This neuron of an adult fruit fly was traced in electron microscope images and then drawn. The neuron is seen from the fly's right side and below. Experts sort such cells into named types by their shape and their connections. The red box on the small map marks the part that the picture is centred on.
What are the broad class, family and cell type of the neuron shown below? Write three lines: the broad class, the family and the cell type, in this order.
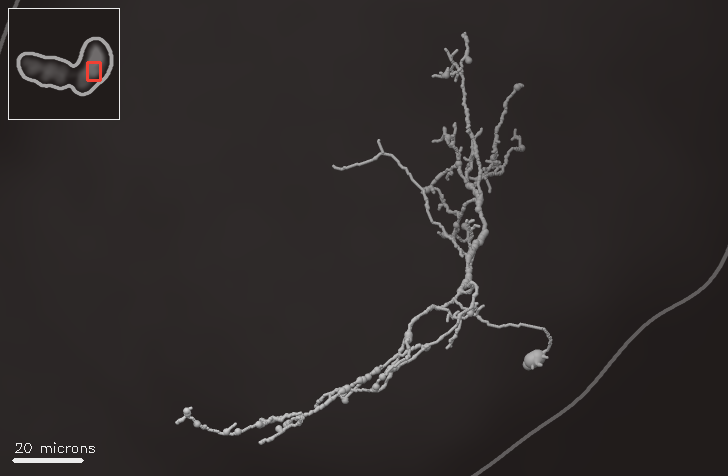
central-brain intrinsic neuron
hemilineage TRdl_b
CB2551b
